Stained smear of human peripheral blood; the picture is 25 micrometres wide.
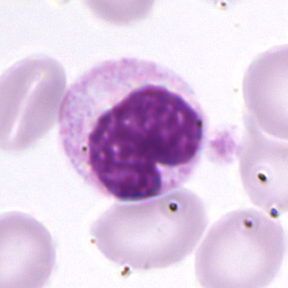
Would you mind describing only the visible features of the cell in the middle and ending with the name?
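Starting with the nucleus: kidney-shaped, notched along its lower edge, about 10 micrometres across. Its chromatin is dark purple and coarsely clumped, with small paler patches. It sits off-centre toward the lower right, leaving a broad rim of pale pink cytoplasm on the upper left. Fine pinkish-lilac granules fill that cytoplasm. This is a band neutrophil.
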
